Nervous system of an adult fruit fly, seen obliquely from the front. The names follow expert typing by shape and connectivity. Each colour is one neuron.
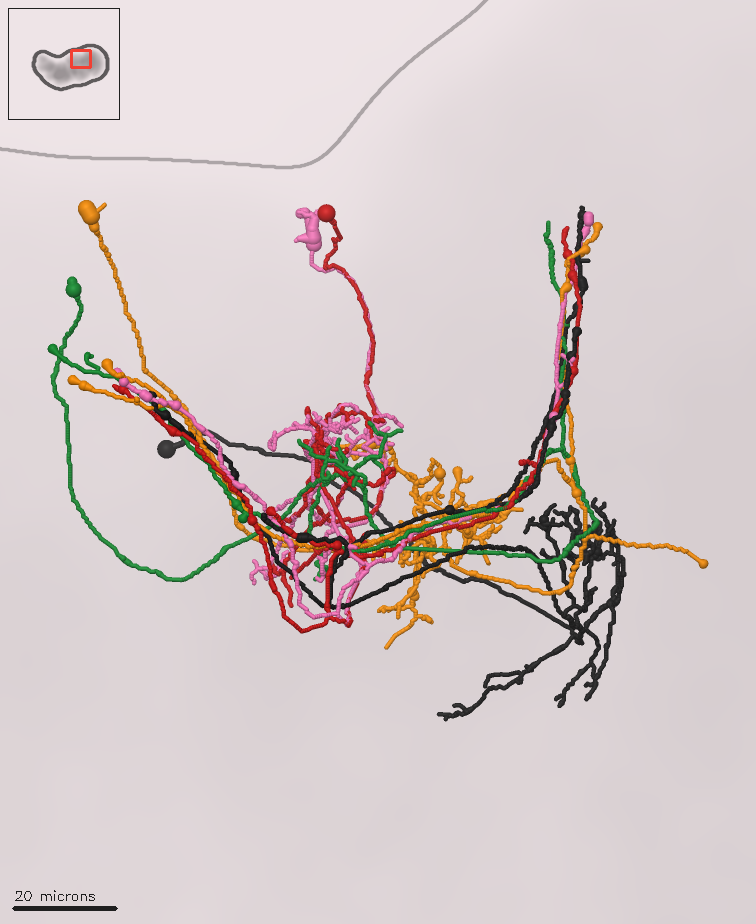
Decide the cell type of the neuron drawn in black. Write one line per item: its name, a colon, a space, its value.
cell type: FS3_a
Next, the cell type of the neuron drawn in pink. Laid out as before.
cell type: FS3_c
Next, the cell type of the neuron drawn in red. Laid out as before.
cell type: FS3_b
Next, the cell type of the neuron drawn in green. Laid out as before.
cell type: FS3_d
